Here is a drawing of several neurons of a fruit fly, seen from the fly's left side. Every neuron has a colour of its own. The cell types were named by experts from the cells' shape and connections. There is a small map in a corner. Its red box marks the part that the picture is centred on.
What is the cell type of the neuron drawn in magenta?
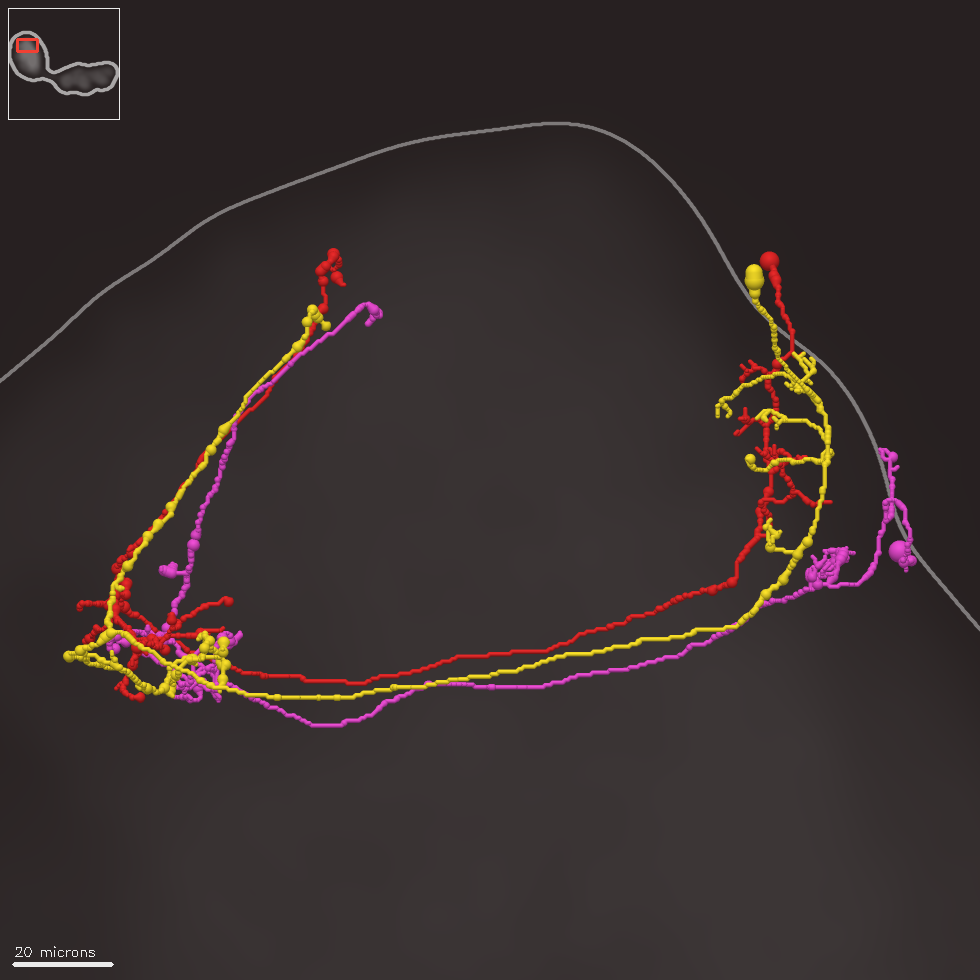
KCa'b'-m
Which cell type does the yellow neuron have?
KCa'b'-ap2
